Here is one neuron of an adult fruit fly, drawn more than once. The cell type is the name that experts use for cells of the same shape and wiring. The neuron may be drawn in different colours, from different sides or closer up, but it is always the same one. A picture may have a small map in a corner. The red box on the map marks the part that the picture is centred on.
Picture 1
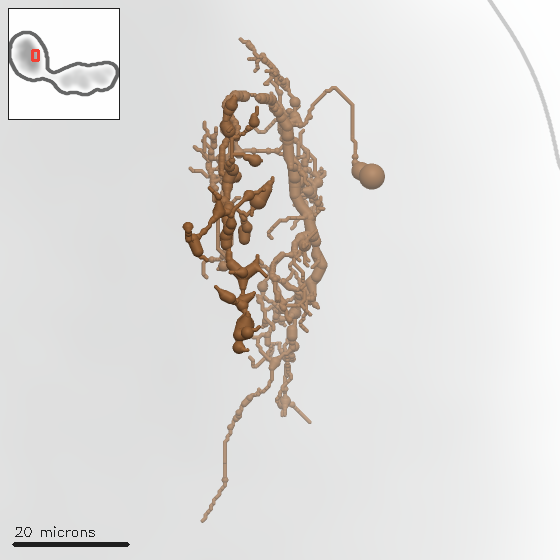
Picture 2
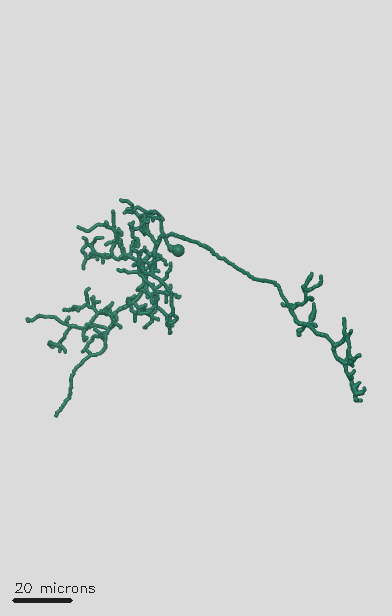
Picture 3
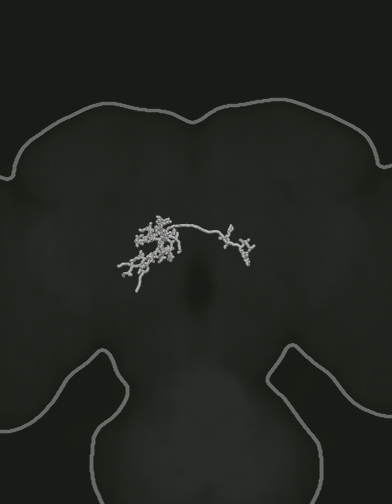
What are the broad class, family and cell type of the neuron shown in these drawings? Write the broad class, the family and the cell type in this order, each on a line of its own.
central-brain intrinsic neuron
hemilineage DM6_posterior
PS284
